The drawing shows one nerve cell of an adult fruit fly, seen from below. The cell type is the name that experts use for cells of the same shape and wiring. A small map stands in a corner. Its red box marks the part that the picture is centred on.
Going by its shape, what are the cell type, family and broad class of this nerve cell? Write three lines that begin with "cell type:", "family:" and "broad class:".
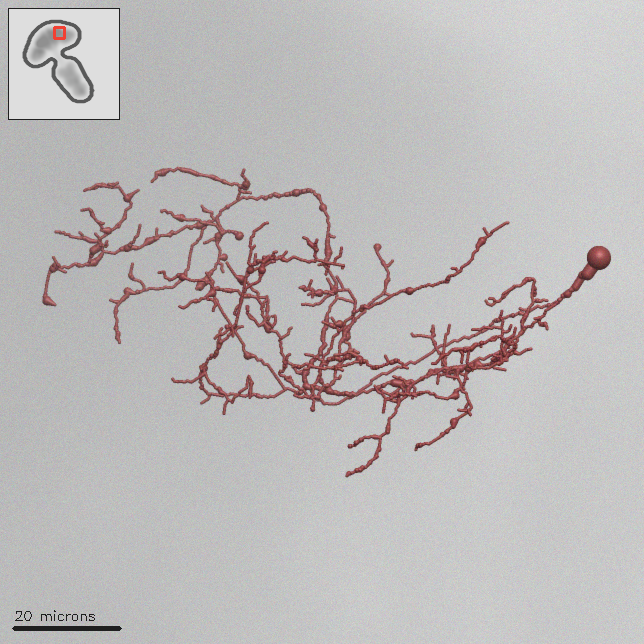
cell type: LHPV6h2
family: hemilineage LHp2
broad class: central-brain intrinsic neuron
